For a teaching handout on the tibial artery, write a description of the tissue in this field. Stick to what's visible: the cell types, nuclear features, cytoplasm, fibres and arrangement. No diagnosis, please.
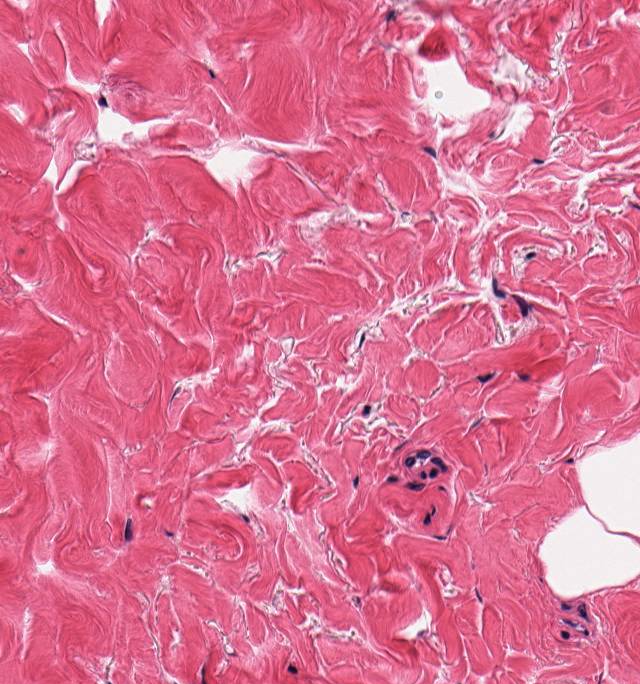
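Thick collagen bundles fill the whole field, running in many different directions and interweaving, and they take a strong, even pink with eosin. Nuclei are sparse, mostly small, dark and elongated, sitting singly between the bundles. Down in the lower centre-right there's a small vessel with a tight cluster of dark nuclei in its wall.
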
